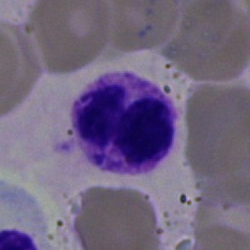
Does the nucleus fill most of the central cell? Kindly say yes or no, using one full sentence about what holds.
Yes, the cell has scant cytoplasm, no more than a thin rim.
